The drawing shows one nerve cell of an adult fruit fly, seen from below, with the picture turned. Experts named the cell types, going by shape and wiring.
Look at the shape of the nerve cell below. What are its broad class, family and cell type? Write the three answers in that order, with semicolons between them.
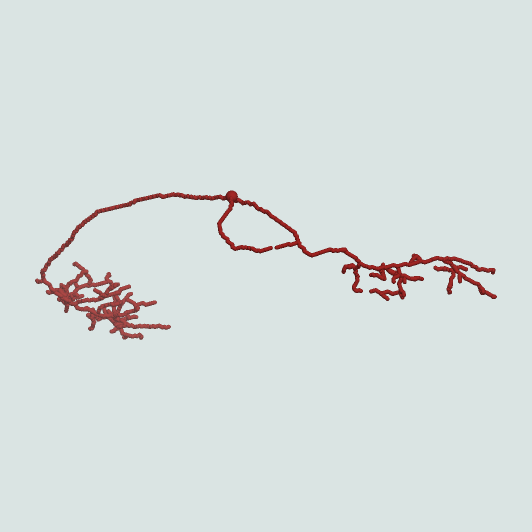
optic-lobe intrinsic neuron; Tm; Tm30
